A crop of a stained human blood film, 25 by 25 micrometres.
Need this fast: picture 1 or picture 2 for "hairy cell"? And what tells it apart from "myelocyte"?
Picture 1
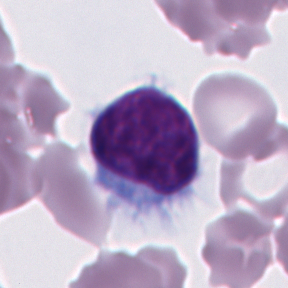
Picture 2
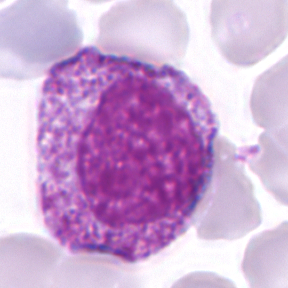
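The first picture shows a hairy cell, the second a myelocyte. First on the list is the edge: fine hair-like projections stand out from the hairy cell, most numerous along its lower side, while the myelocyte's outline is roughly rounded but slightly irregular.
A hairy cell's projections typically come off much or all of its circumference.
Second is the cytoplasm: in the hairy cell it is pale blue, shows mainly as a rim below a nucleus that fills most of the cell, and has no granules seen; in the myelocyte it is filled throughout with fine purple-red granules and has no vacuoles.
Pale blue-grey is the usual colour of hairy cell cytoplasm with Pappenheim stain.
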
